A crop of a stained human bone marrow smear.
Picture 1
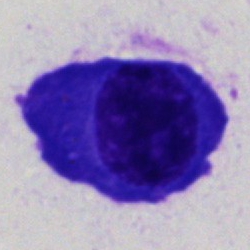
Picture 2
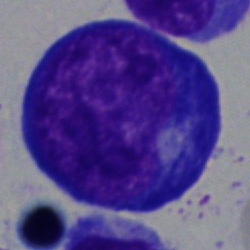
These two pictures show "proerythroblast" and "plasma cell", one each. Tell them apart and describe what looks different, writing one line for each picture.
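In picture 1 we see a plasma cell: The cytoplasm is abundant and stains a deep blue.
In picture 2 we see a proerythroblast: The cytoplasm is a deep blue rim that is scant compared with the nucleus.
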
